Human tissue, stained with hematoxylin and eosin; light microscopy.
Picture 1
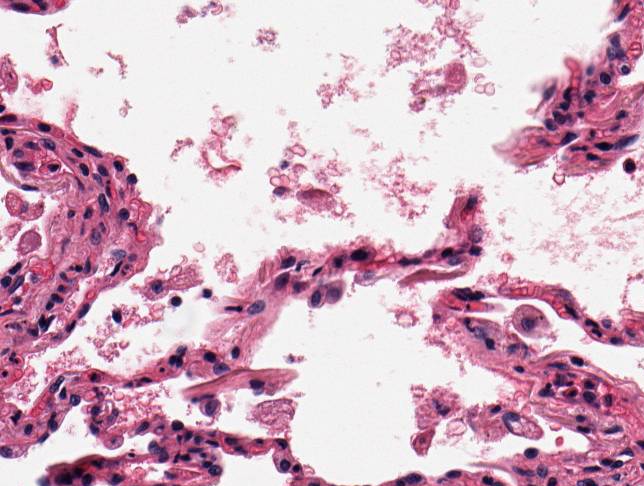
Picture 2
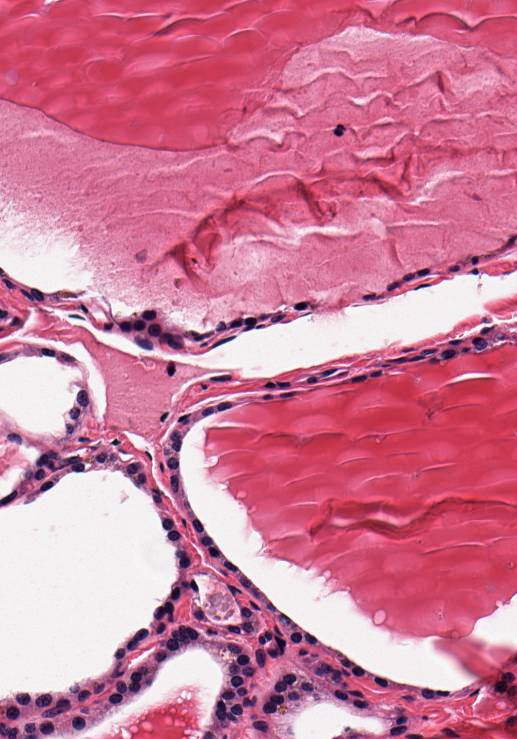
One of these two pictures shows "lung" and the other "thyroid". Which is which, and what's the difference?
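In picture 1 the tissue is lung; in picture 2 it is thyroid. In the lung, thin branching pink septa separate large open spaces filling most of the upper half; to the left and below, the septa are wider and more cellular than a single-cell-thick wall. A few rounded cells with round nuclei and pink cytoplasm lie loose in the spaces beside the septa.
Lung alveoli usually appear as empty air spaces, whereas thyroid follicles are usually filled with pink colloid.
Thyroid follicles here are closed, large ones across the upper half and right side, smaller ones clustered at the lower left, with scant thin, delicate stroma between them. A single layer of flattened to low cuboidal epithelial cells lines each follicle, their small, dark, round to oval nuclei evenly spaced and not overlapping.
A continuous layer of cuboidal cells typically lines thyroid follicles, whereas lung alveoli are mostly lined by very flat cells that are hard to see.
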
